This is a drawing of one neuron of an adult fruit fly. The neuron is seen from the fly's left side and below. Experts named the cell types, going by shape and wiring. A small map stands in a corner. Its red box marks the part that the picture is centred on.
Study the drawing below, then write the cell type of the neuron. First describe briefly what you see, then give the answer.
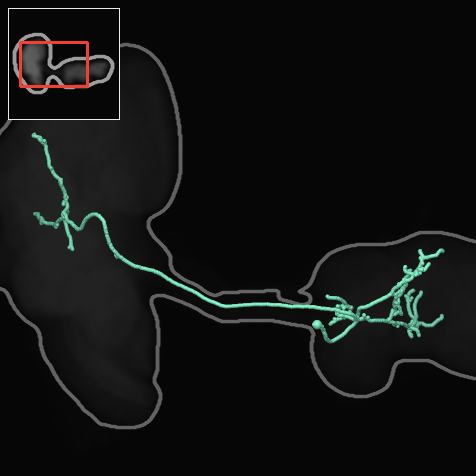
In this view it is wider than it is tall. Its broad class is ascending neuron. Its cell type is AN08B084.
